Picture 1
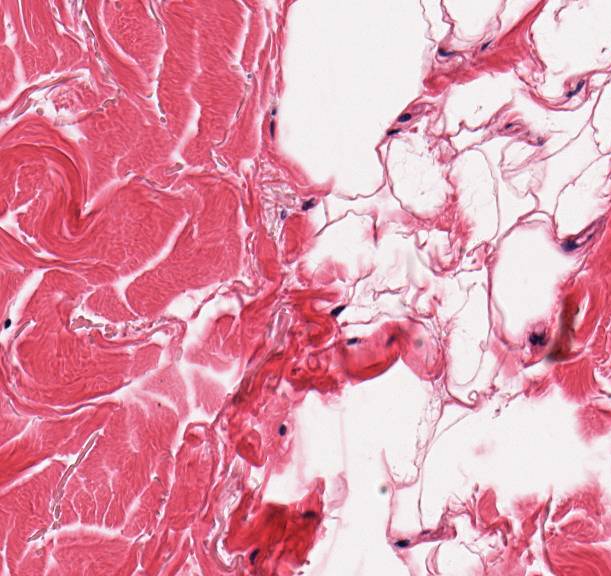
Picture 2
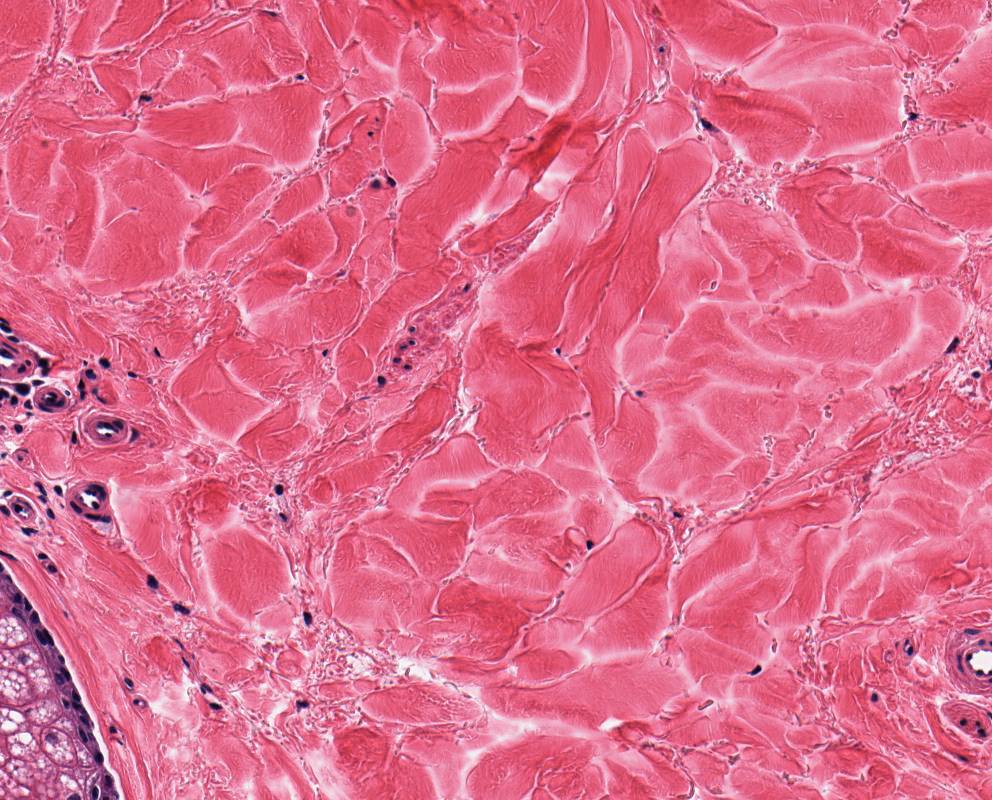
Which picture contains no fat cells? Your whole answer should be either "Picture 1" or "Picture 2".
Picture 2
